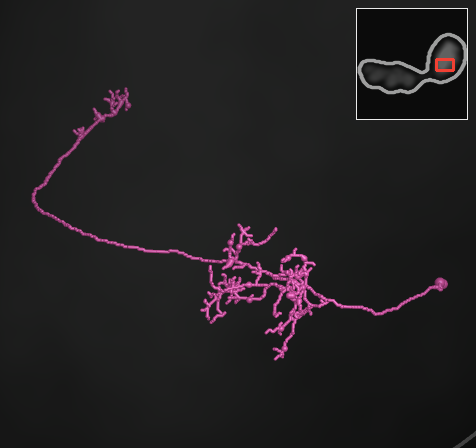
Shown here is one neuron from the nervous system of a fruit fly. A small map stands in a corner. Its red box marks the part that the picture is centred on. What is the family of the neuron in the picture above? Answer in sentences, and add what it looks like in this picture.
Its family is TmY. It is an optic-lobe intrinsic neuron. The picture shows dozens of branch ends. In this view it is wider than it is tall.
